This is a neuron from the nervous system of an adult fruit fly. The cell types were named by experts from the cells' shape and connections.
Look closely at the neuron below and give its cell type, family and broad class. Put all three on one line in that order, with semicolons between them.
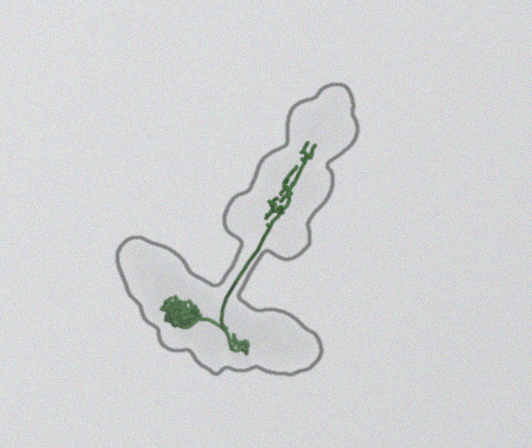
DNg29; hemilineage MX7; descending neuron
